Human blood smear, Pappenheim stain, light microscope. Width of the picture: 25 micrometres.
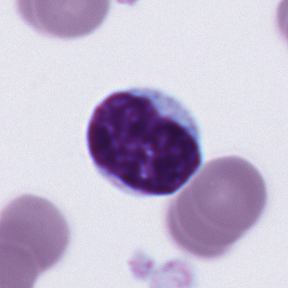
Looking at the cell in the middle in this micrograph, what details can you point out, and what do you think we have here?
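Look first at the edge of the middle cell: its outline is round and smooth. Its nucleus sits off-centre, toward the lower left. The cytoplasm takes a pale blue stain, and you won't find coarse granules in it. This is a typical lymphocyte.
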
